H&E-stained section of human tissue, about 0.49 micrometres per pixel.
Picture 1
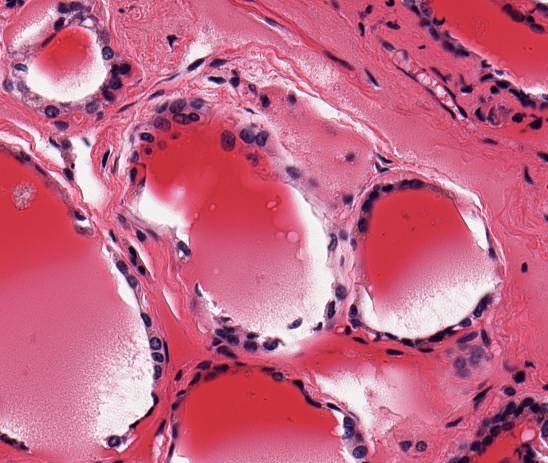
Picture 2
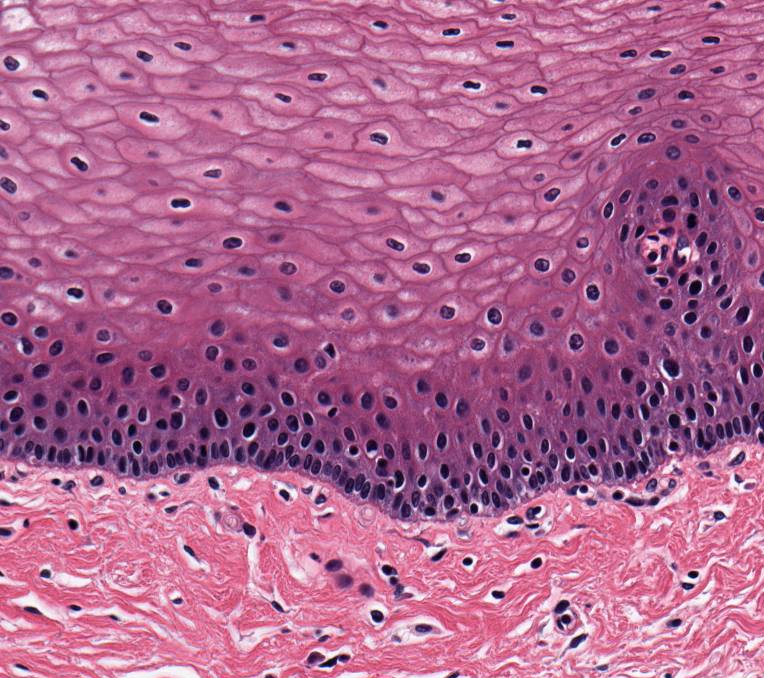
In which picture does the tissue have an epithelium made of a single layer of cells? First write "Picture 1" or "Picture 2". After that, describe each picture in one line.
Picture 1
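Picture 1: The follicles are lined by a single layer of flattened to low cuboidal epithelial cells.
Picture 2: A stratified squamous epithelium fills the upper two-thirds of the field, and connective tissue fills the lower third.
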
